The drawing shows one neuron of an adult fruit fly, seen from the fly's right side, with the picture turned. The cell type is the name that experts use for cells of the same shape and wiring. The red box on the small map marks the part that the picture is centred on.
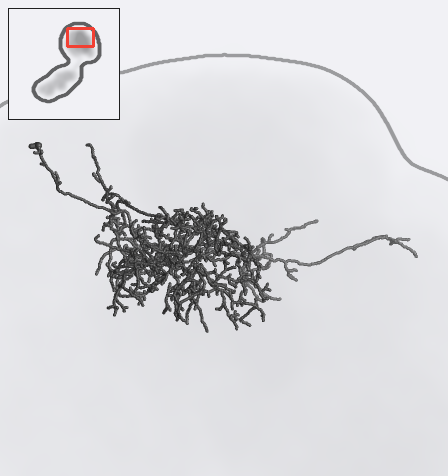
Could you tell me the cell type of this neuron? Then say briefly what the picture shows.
Its cell type is AVLP020. Its broad class is central-brain intrinsic neuron. Dozens of branch ends can be seen. As drawn here it is wider than it is tall.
